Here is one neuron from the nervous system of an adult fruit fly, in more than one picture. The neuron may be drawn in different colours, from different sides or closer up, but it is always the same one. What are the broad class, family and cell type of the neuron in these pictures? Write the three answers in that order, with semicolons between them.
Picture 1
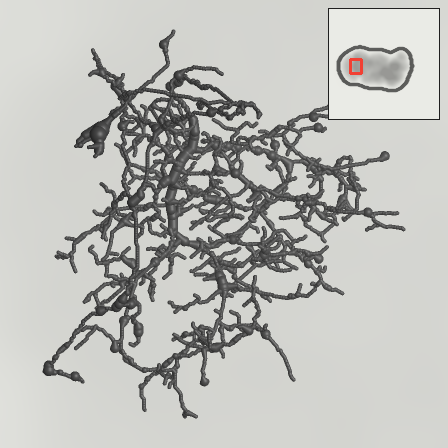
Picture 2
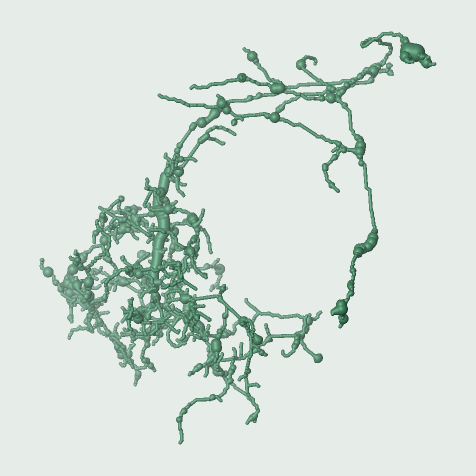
central-brain intrinsic neuron; hemilineage VLPl&d1_dorsal; AVLP230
